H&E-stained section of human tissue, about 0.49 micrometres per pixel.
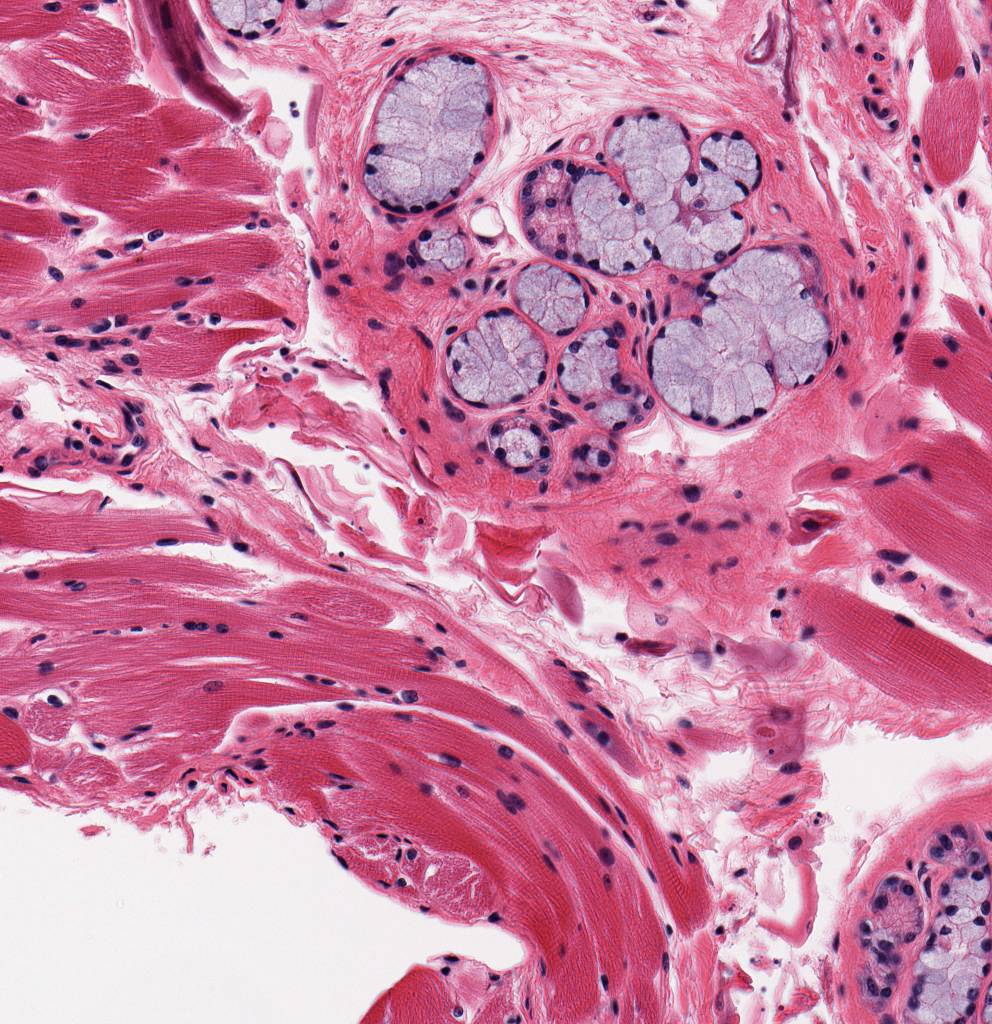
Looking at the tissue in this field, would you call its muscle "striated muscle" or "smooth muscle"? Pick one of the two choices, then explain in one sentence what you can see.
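Striated muscle. The muscle fibres are skeletal, with fine cross-striations visible along their length.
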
